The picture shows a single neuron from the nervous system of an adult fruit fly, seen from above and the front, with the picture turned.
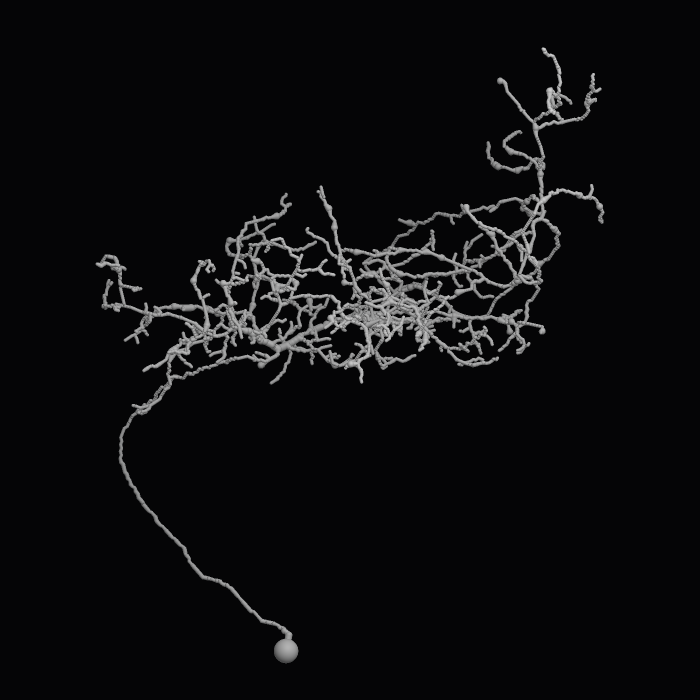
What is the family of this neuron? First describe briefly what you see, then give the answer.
The cell body is at the bottom of the picture. The picture shows more than a hundred branch ends. This is a central-brain intrinsic neuron. The family is hemilineage VLPp&l1_anterior.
